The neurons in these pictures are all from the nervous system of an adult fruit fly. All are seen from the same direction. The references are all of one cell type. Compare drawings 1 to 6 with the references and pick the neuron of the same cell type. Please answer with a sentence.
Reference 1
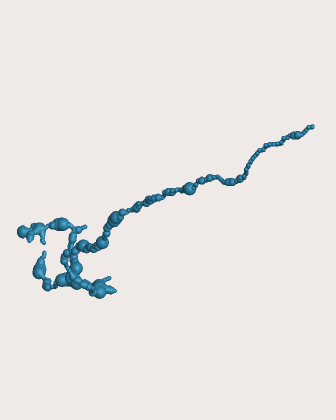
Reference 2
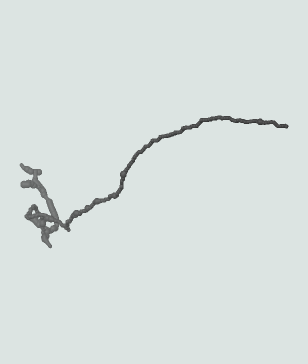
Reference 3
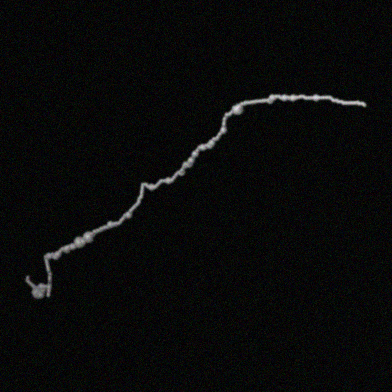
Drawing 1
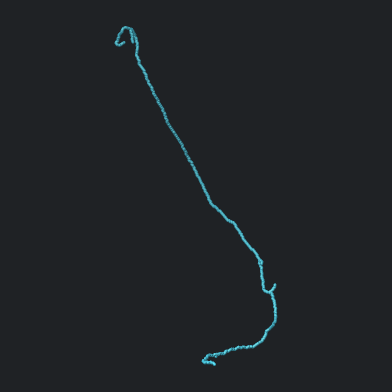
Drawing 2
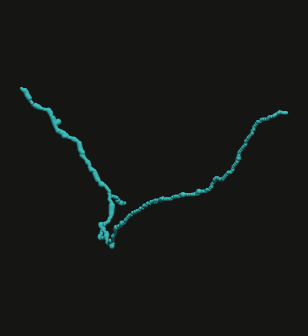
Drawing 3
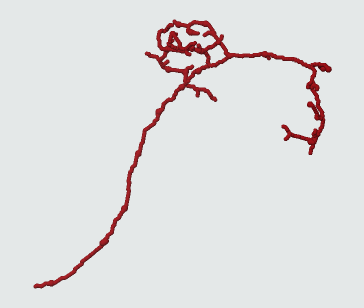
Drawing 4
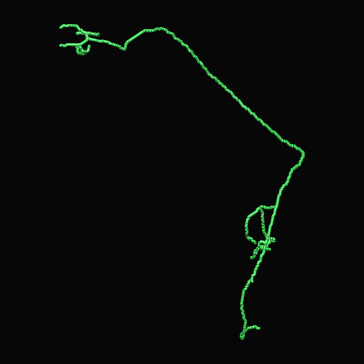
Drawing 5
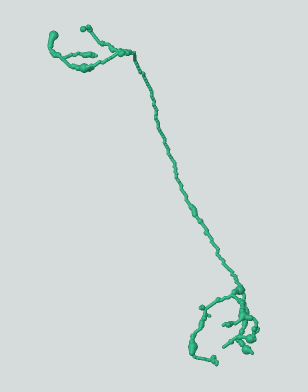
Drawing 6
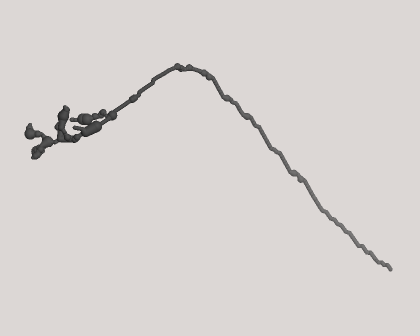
The neuron in drawing 2 is of the same cell type.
